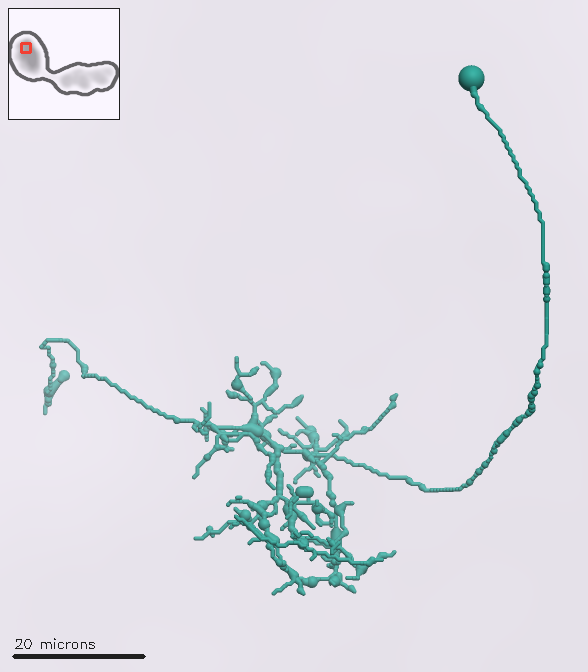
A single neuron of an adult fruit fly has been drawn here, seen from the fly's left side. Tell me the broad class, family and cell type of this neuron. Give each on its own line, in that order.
central-brain intrinsic neuron
class CX
FC3_b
